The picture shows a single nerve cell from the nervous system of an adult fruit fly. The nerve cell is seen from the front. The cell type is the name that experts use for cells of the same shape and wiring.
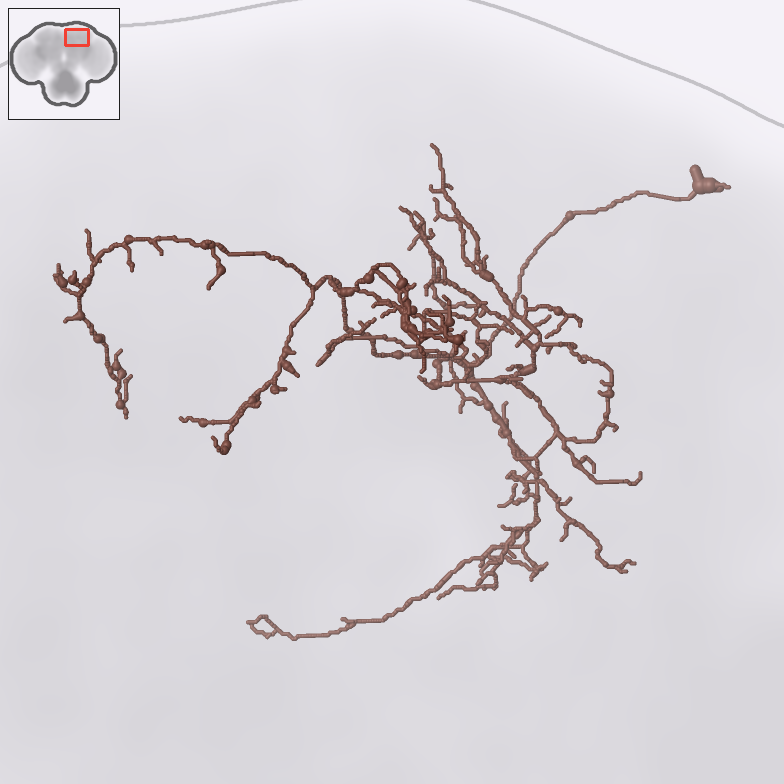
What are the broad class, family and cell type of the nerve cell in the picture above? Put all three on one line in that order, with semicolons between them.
central-brain intrinsic neuron; hemilineage VLPd&p1_posterior; SMP248_c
